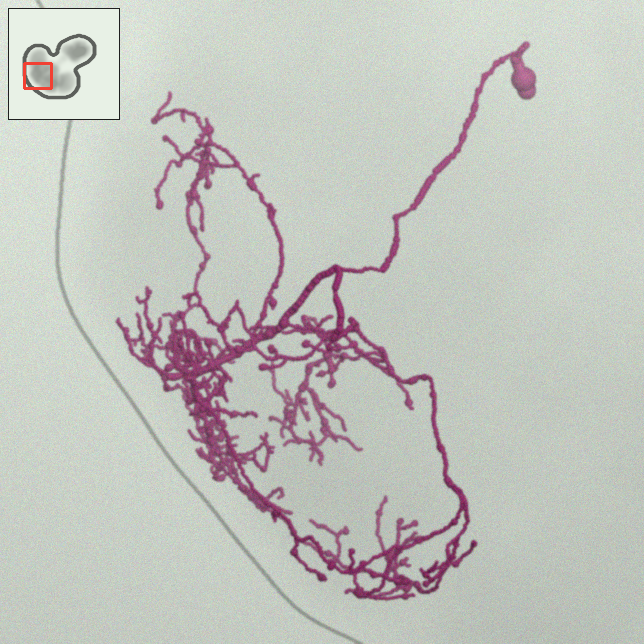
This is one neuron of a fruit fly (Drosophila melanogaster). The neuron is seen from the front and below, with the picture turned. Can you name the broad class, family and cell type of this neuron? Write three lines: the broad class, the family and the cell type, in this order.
central-brain intrinsic neuron
DSKMP
DSKMP3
